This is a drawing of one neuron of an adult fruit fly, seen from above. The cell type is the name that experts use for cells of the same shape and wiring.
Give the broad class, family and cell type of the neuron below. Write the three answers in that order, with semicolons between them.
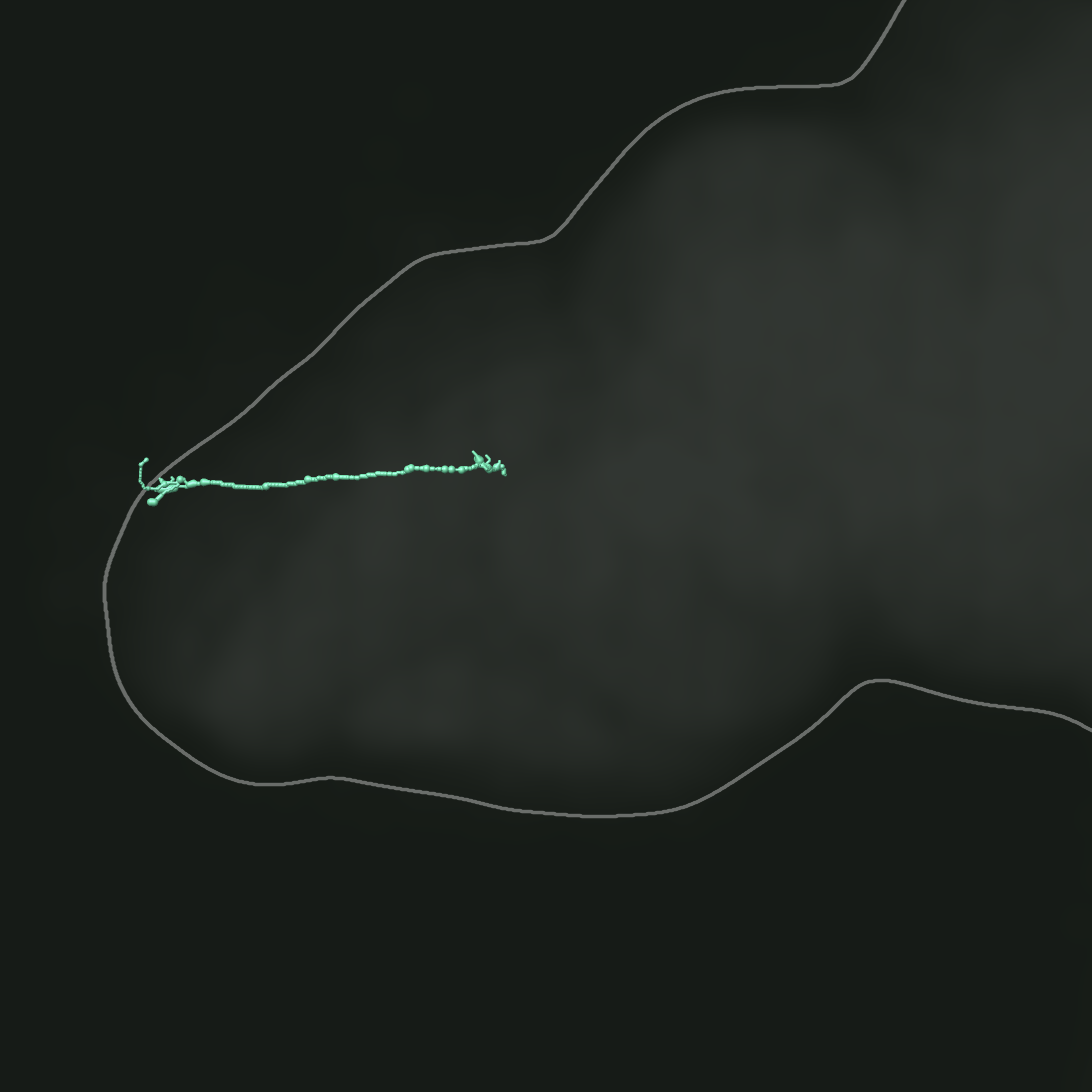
optic-lobe intrinsic neuron; L; L4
